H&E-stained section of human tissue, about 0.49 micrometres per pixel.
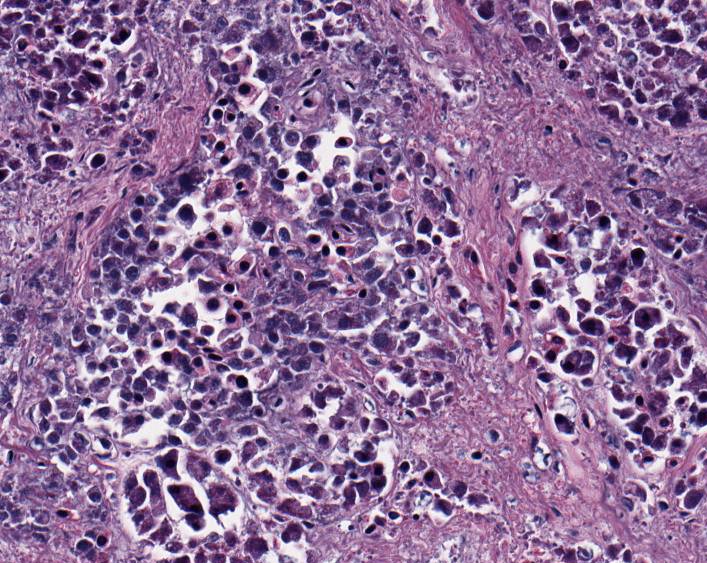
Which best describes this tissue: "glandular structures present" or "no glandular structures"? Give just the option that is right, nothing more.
No glandular structures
